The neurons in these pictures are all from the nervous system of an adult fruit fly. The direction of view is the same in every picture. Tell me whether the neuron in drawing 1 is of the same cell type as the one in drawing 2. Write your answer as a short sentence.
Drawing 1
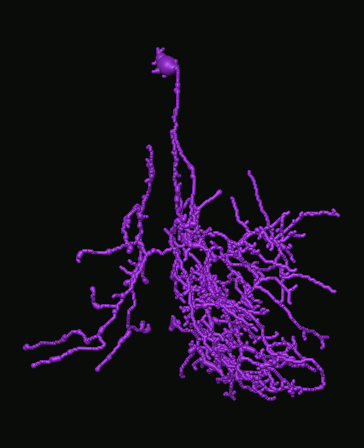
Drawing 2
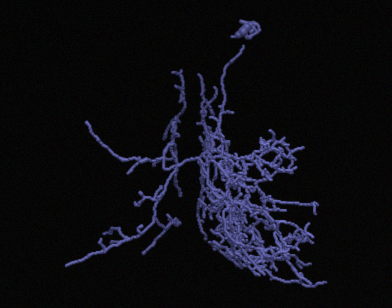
They are of the same cell type.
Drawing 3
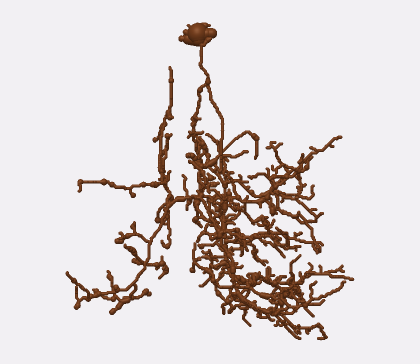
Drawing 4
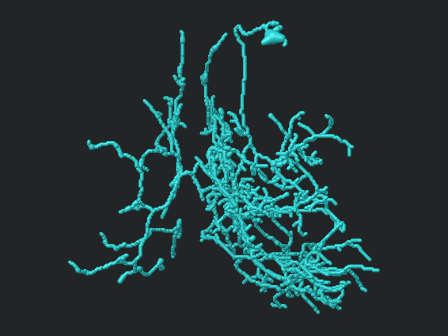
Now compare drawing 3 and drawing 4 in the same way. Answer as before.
They are of the same cell type.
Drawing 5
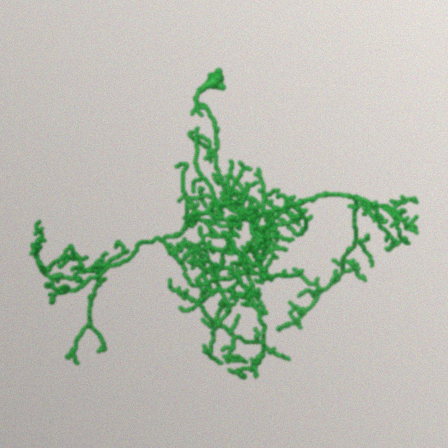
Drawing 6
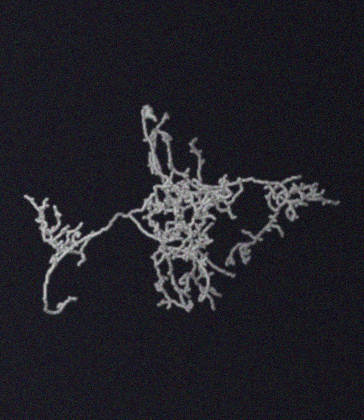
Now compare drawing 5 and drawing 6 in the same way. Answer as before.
They are of the same cell type.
